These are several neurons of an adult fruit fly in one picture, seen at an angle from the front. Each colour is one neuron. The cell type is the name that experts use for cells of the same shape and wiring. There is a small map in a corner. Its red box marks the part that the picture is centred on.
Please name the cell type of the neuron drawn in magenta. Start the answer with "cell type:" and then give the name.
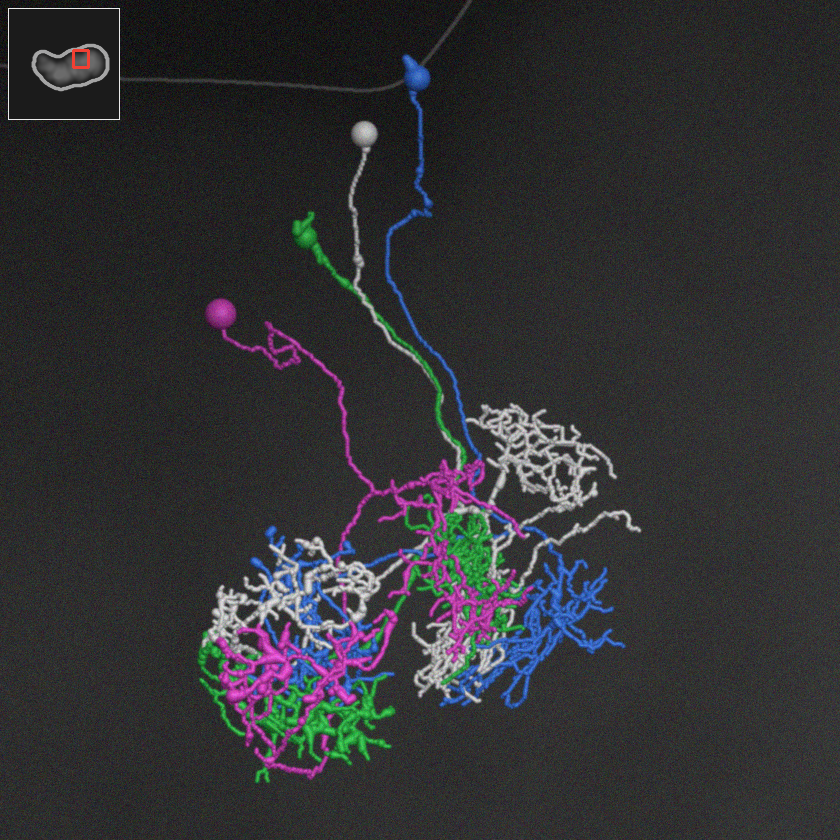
cell type: hDeltaK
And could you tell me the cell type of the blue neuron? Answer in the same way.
cell type: hDeltaJ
